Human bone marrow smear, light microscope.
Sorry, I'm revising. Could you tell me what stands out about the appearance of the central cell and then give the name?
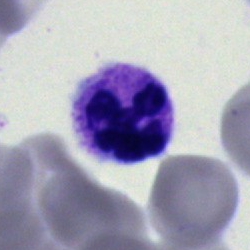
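Checked in turn, the outline is roughly round. The chromatin is dense, dark purple and clumped, and no nucleoli are visible in the nucleus. The cytoplasm shows no vacuoles. The cell is a segmented neutrophil.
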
